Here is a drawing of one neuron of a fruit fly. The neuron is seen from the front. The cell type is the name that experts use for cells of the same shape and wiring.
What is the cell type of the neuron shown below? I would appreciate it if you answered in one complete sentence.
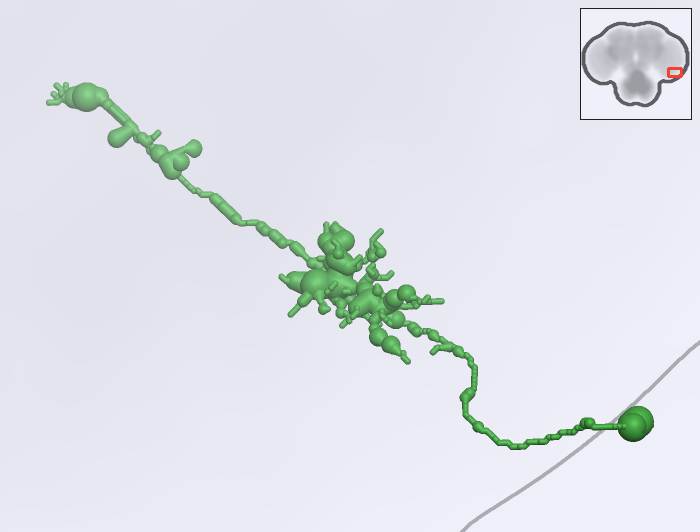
As for cell type, this neuron is Mi9.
